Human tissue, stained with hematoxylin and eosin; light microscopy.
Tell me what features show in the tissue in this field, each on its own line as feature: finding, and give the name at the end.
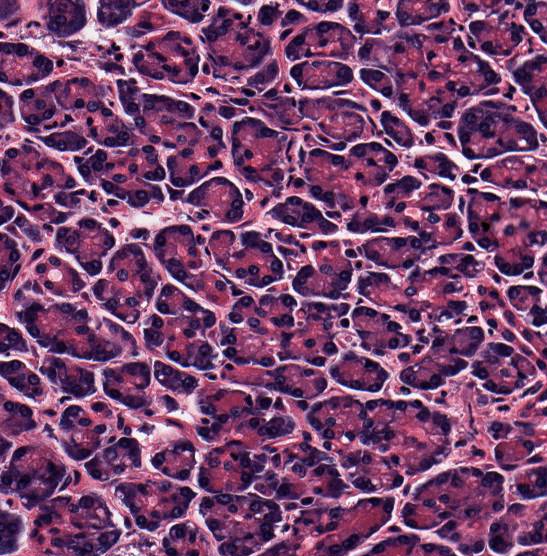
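Arrangement: closely packed rounded glandular units filling the field
Separation: thin strands of pink connective tissue
Cytoplasm: granular, purple-pink
Glandular nuclei: round, darkly stained
Septa: scattered elongated nuclei
Name: pancreas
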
